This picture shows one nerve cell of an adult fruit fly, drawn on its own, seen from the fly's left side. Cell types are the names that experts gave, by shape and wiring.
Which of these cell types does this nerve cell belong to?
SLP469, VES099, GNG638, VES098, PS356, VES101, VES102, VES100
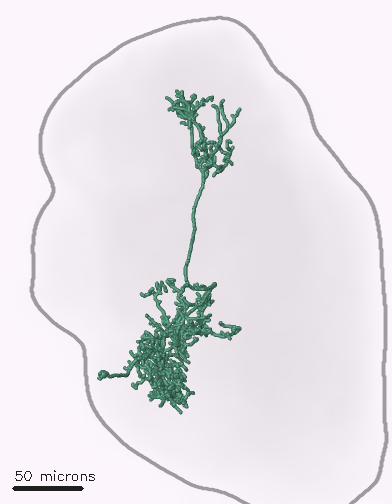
SLP469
